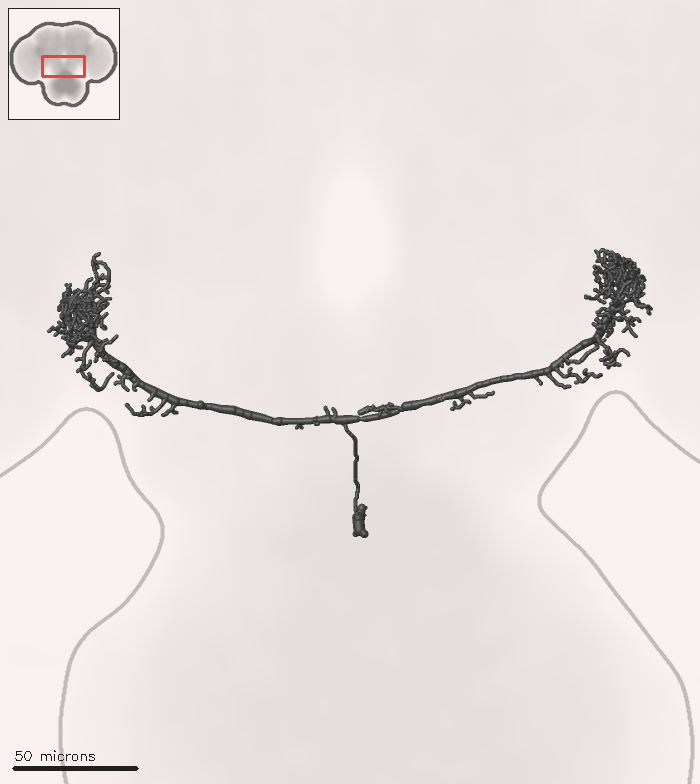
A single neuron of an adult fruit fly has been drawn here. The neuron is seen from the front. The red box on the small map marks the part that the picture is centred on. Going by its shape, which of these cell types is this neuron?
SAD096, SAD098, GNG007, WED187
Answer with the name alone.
SAD096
